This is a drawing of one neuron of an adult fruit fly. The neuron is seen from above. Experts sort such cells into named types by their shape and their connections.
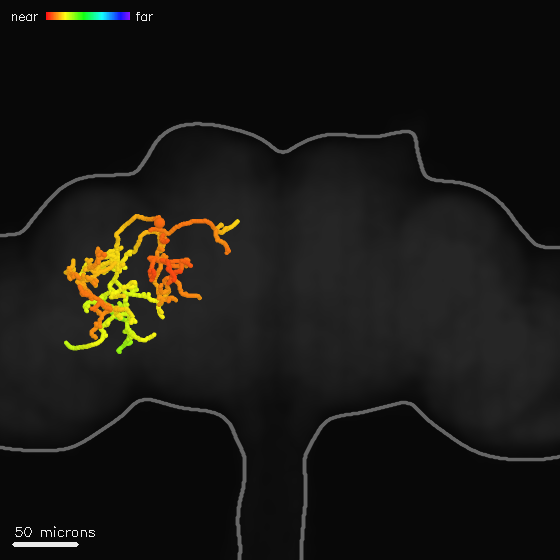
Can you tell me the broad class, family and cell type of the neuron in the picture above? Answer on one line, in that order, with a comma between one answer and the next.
central-brain intrinsic neuron, hemilineage SLPad1_anterior, CB4220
